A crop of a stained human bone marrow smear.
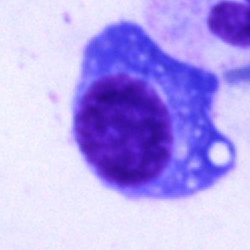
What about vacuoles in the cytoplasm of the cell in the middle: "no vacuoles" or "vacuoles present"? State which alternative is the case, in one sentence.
One or more clear vacuoles are found within the cytoplasm of this cell.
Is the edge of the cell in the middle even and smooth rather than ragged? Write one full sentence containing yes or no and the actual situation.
No, this cell is bounded by a rough outline.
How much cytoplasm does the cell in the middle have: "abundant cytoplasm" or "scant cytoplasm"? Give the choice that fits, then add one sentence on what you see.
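Abundant cytoplasm. The cytoplasm is abundant, extending well beyond the nucleus on the upper and right sides.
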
